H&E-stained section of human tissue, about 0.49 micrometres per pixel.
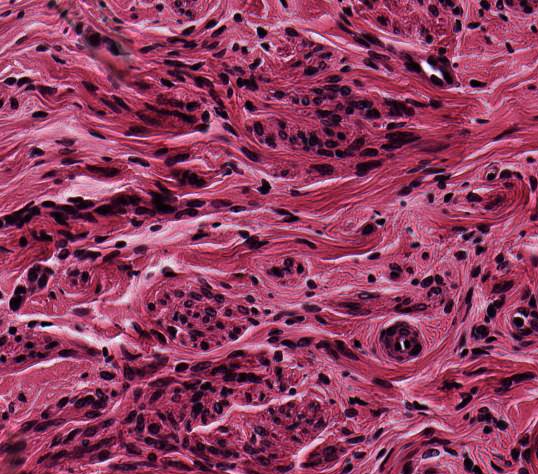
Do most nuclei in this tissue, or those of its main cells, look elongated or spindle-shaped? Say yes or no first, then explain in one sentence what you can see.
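Yes. Spindle-shaped cells with elongated, dark-staining nuclei are scattered between the bundles throughout the field.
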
